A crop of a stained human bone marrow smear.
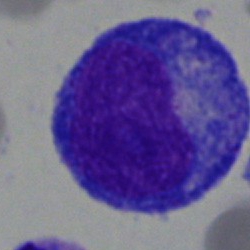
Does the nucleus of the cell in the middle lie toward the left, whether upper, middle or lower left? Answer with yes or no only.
Yes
